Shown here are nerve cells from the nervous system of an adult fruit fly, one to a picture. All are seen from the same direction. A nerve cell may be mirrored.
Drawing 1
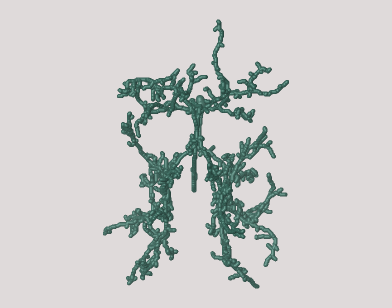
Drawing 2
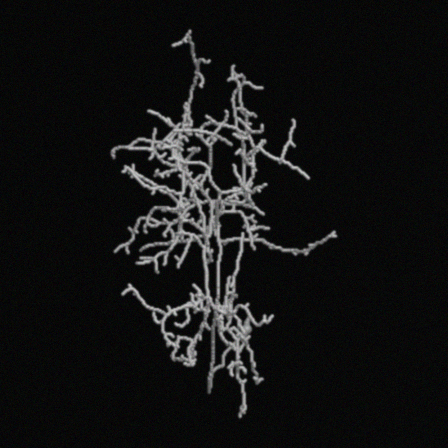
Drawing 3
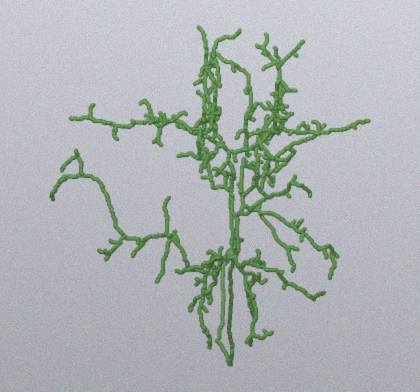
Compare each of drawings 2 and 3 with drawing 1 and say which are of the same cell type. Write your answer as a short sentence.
None of them is of the same cell type.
